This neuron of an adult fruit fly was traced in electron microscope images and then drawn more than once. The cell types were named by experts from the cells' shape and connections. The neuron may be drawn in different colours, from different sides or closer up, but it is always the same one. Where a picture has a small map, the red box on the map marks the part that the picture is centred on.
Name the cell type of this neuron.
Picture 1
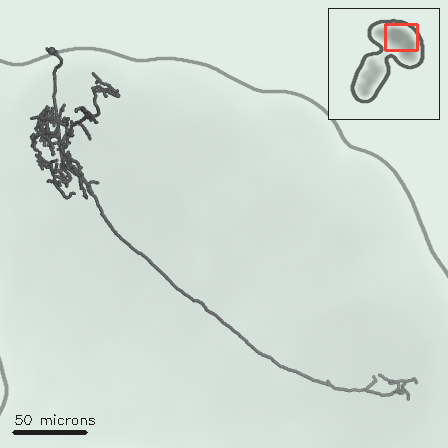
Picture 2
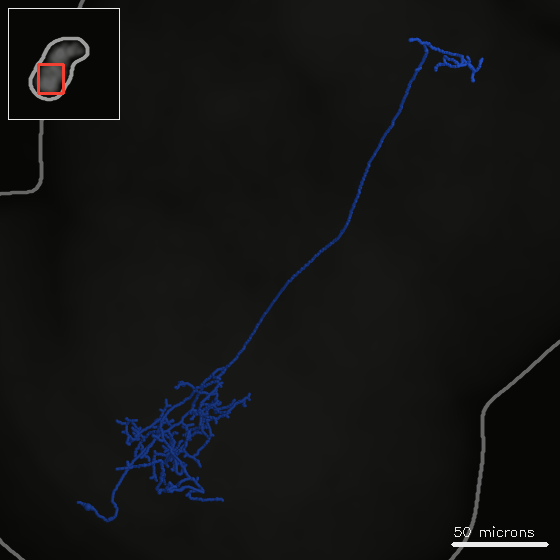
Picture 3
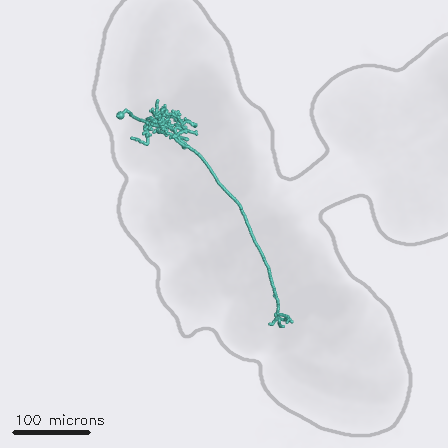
CB1000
